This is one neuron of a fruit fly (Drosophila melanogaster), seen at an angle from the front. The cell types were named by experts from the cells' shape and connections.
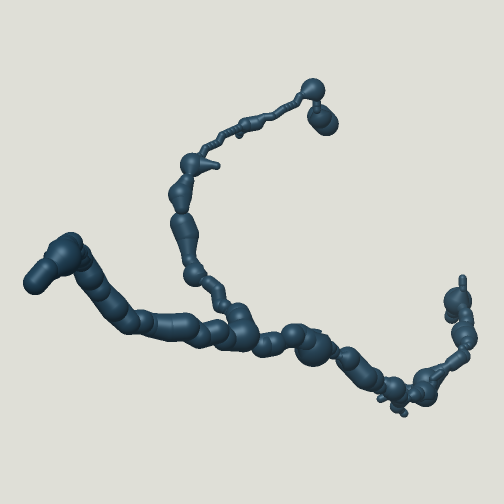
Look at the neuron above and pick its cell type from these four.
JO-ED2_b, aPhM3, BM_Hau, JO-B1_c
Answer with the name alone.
JO-B1_c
